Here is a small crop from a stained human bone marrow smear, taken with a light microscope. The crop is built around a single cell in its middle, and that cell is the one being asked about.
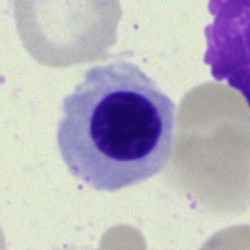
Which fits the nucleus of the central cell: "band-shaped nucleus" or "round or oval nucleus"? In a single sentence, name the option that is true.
The shape of the nucleus is one compact round or oval mass.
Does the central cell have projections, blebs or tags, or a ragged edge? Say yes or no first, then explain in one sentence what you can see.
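Yes. The cell outline is irregular and ruffled along the top edge.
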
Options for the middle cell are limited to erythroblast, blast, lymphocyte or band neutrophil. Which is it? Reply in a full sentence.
The central cell, amid any neighbouring cells, is an erythroblast.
